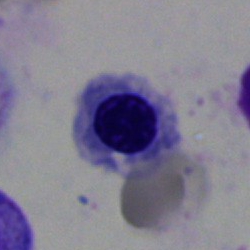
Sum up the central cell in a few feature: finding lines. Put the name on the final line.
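Outline: irregular, edges ragged and fuzzy
Chromatin: dark, densely condensed
Nucleoli: none you can see
Cytoplasm: moderate pale bluish-purple rim all round the nucleus
Name: erythroblast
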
